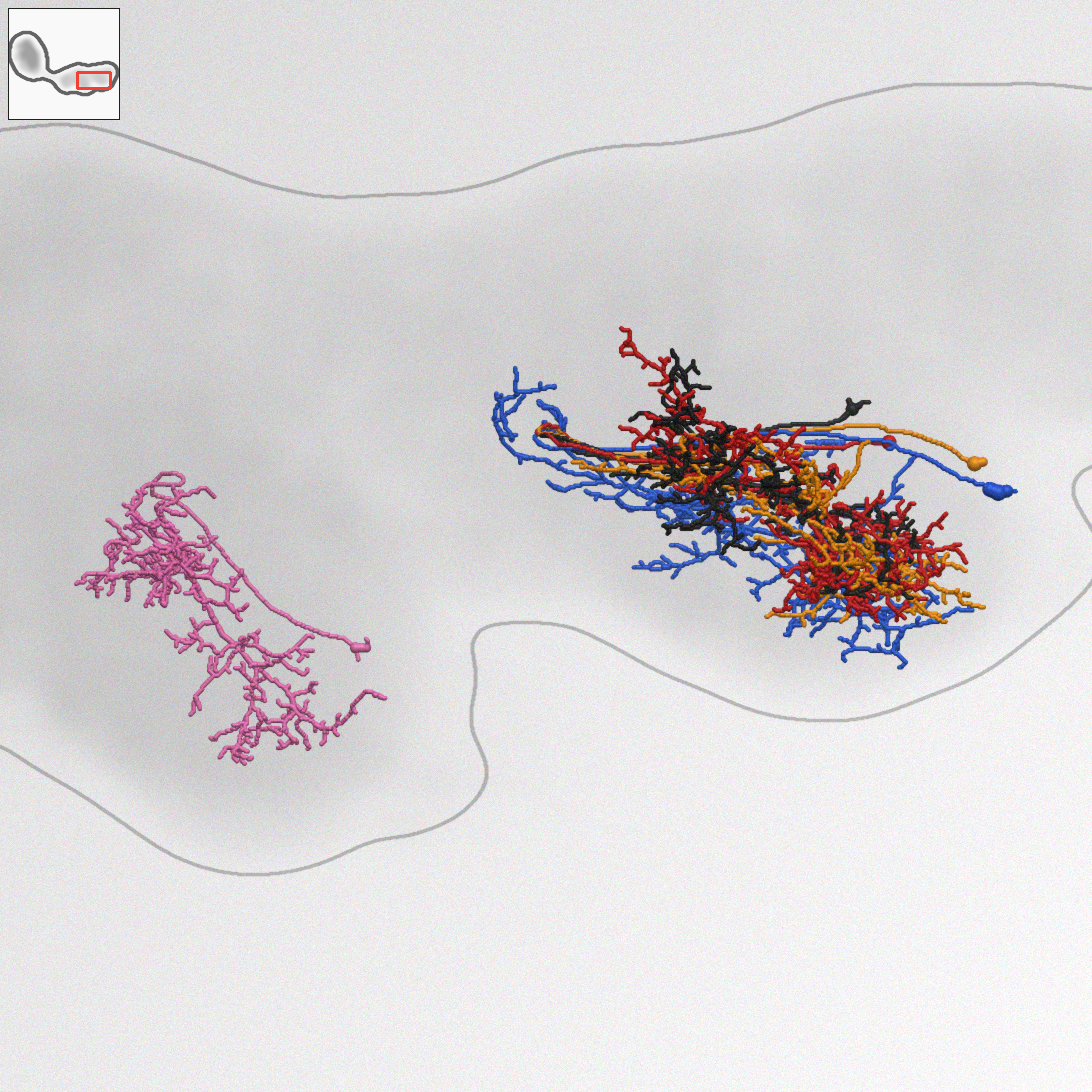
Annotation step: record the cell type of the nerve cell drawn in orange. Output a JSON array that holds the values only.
["IN12B062"]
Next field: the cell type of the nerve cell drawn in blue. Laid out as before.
["IN12B027"]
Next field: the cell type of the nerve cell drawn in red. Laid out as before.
["IN12B043"]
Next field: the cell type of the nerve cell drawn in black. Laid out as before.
["IN12B037_c"]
